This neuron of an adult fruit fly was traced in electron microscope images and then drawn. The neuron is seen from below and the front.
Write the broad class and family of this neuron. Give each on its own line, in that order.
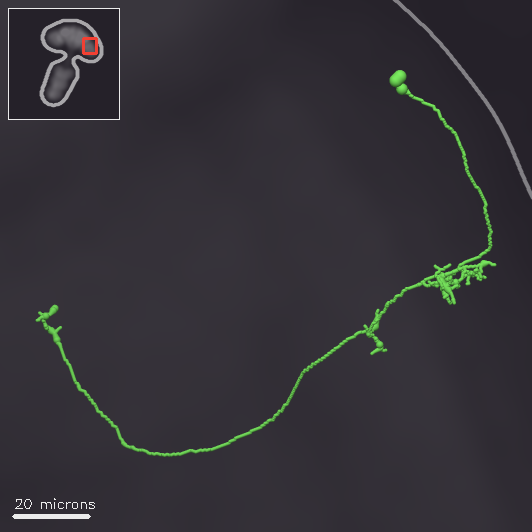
optic-lobe intrinsic neuron
Tm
